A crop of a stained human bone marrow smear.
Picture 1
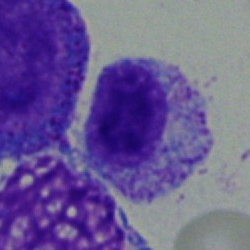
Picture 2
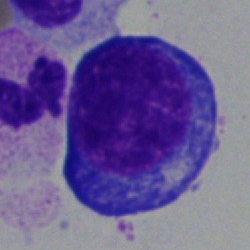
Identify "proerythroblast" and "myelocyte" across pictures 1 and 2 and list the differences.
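The myelocyte is in picture 1 and the proerythroblast in picture 2. In the myelocyte the nucleus sits toward the left side, with the cytoplasm forming a broad band to its right; in the proerythroblast the nucleus lies toward the top, with the widest band of cytoplasm below it. The cytoplasm differs clearly in colour: pale lilac-grey in picture 1, deep blue in picture 2.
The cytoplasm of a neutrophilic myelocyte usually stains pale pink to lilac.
The chromatin differs too, dense and dark purple in the myelocyte but finely granular rather than coarsely clumped in the proerythroblast. So do the outlines: ragged on the right side of the myelocyte, smoothly rounded without surface projections in the proerythroblast. Picture 2 also shows a paler zone in the cytoplasm beside the lower right of the nucleus, and no distinct granules.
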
